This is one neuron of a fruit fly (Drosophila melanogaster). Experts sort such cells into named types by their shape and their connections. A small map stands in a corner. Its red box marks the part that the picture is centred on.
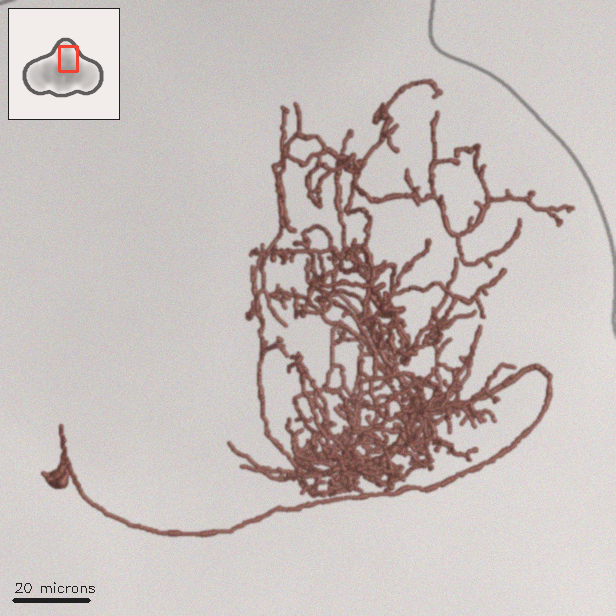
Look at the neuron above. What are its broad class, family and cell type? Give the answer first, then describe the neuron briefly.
This is a nerve-cord intrinsic neuron. Its family is hemilineage 01A. The cell type is IN01A011. From left to right in the picture it spans about 140 microns. The picture shows more than a hundred branch ends.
